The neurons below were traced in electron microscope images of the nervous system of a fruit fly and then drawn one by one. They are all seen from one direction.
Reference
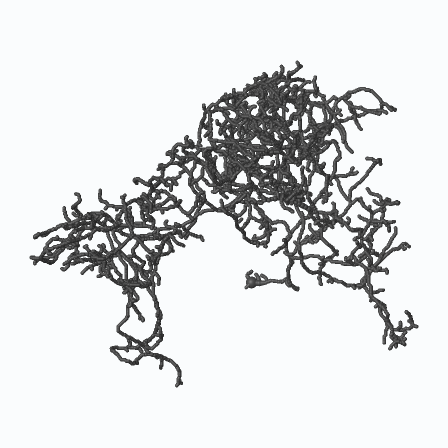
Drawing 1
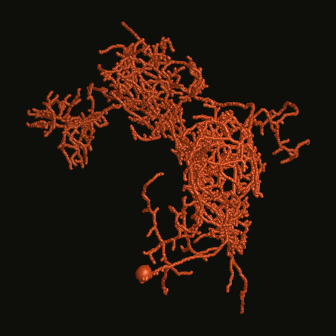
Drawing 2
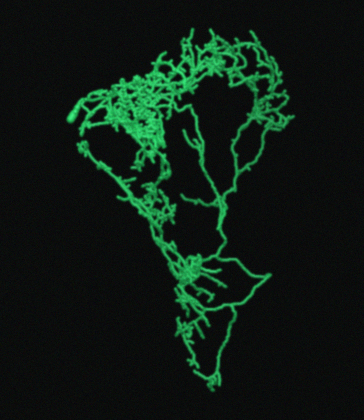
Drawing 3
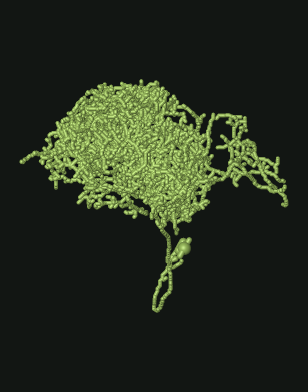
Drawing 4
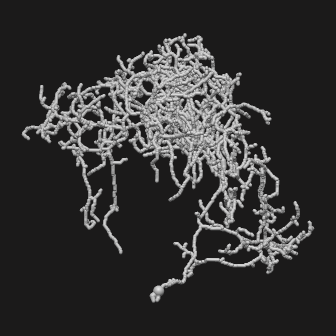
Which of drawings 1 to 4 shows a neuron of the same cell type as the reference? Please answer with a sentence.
The neuron in drawing 4 is of the same cell type.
